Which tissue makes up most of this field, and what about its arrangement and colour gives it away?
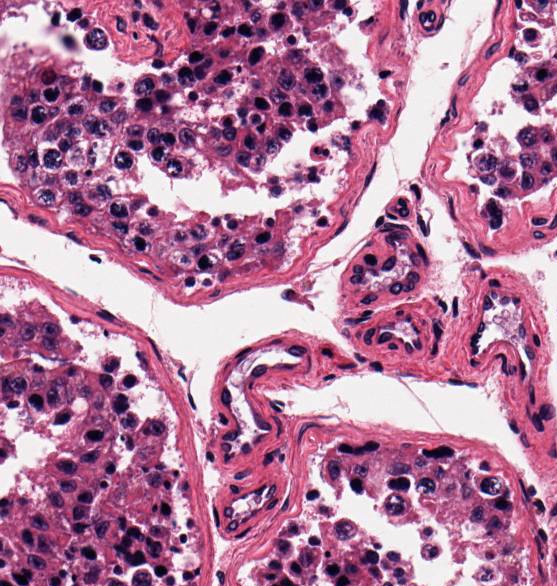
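It's seminiferous tubule, cut in cross-section as rounded tubules with pale, largely empty spaces between them. The big ones at the corners are packed with many layers of cells with round nuclei.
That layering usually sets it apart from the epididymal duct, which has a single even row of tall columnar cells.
Along the walls, flattened, elongated nuclei lie parallel to the wall.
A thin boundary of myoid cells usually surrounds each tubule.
In the upper-left tubule, some cells have large round nuclei with pale cytoplasm around them.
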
